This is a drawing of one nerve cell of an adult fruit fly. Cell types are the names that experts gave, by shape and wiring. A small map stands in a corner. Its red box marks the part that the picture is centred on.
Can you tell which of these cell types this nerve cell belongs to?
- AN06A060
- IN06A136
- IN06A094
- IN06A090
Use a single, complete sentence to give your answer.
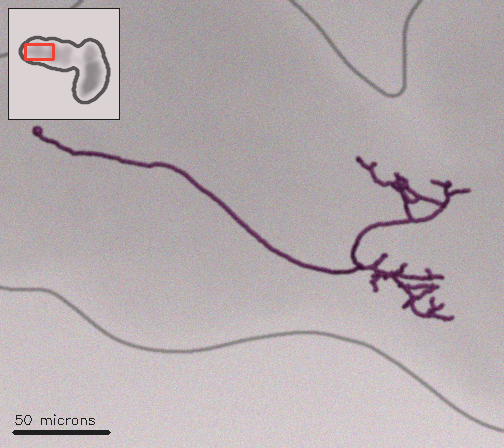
The nerve cell is typed under the name IN06A136.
